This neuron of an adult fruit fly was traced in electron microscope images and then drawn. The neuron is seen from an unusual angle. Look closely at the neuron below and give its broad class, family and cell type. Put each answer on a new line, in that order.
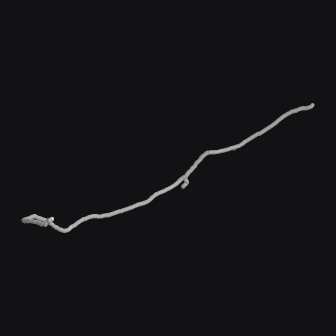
sensory neuron ascending to the brain
class mechanosensory proprioceptive
SApp23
